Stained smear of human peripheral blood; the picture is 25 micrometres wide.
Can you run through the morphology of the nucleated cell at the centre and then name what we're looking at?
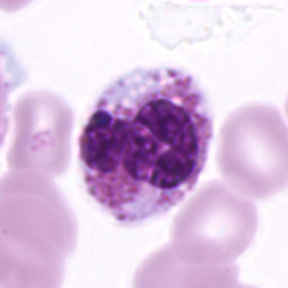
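Oval in outline, the cell is longer from top to bottom than from side to side. Its nucleus consists of two large lobes lying side by side, left and right. Scattered reddish-pink granules lie in cytoplasm that is otherwise pale and nearly colourless. The cell is an eosinophil.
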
